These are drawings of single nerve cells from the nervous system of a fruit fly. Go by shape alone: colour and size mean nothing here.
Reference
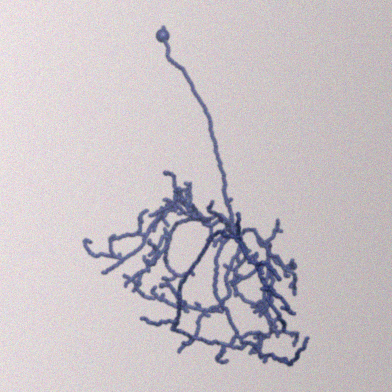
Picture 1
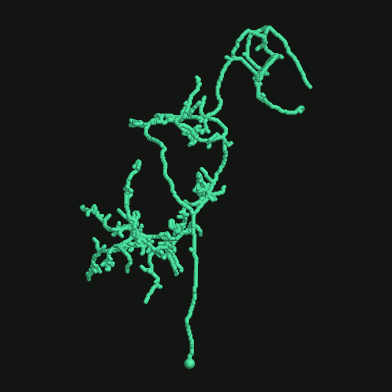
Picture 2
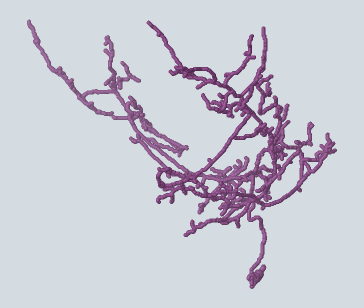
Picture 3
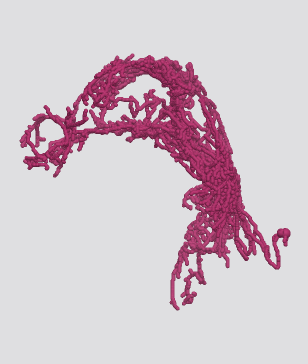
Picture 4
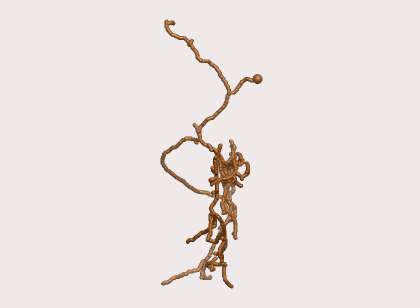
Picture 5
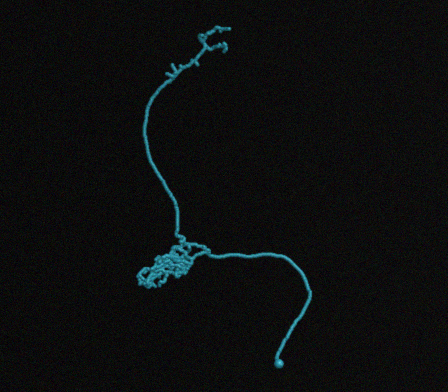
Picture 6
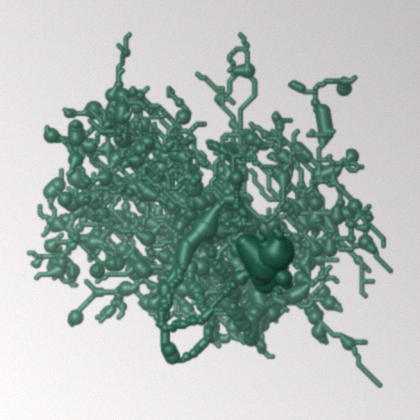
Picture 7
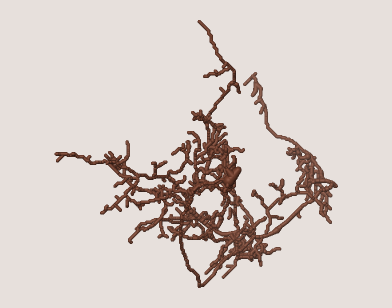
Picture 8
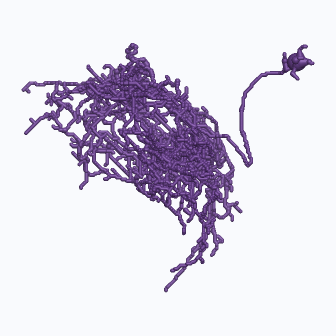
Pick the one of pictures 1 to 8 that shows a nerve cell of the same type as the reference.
1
